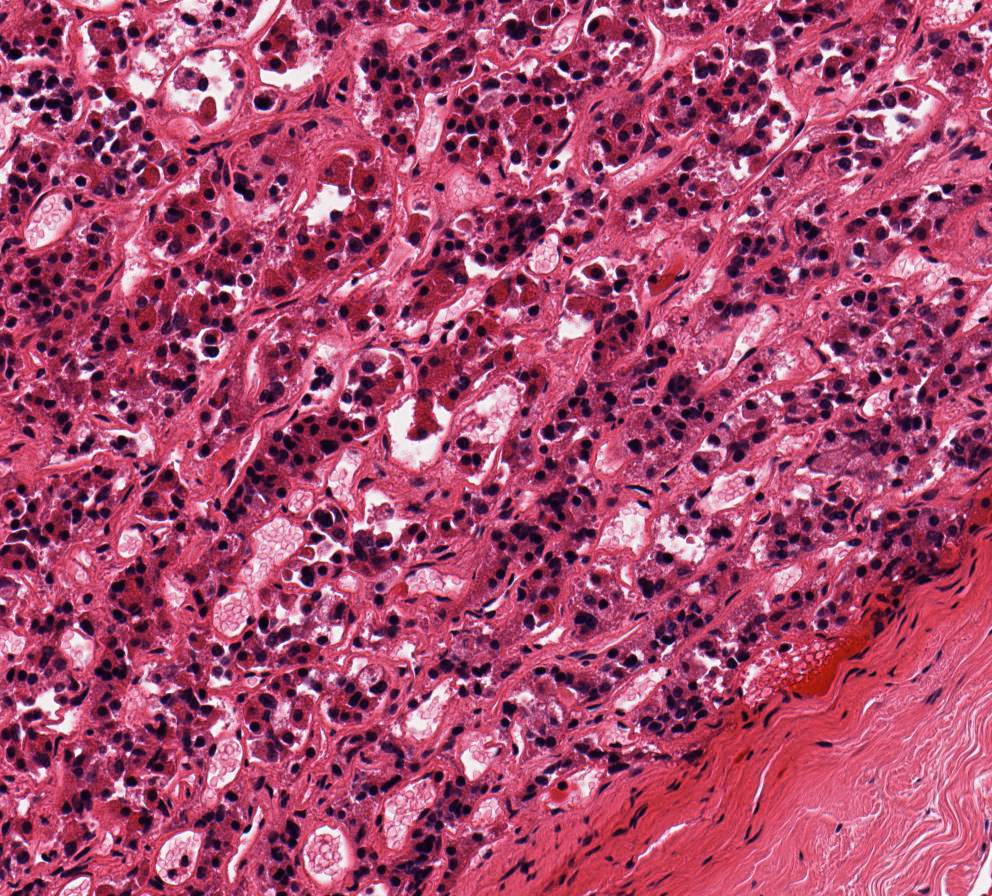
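Pituitary (H&E). Over most of the field the cells sit in small nests and cords, split up by thin pink fibrous septa. Each epithelial cell has a single small, round, darkly stained nucleus. Scattered small spaces, commonest on the left and lower part, hold pale, finely bubbly material. In the lower right corner there's a band of dense pink collagen with elongated nuclei, its fibres running diagonally.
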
